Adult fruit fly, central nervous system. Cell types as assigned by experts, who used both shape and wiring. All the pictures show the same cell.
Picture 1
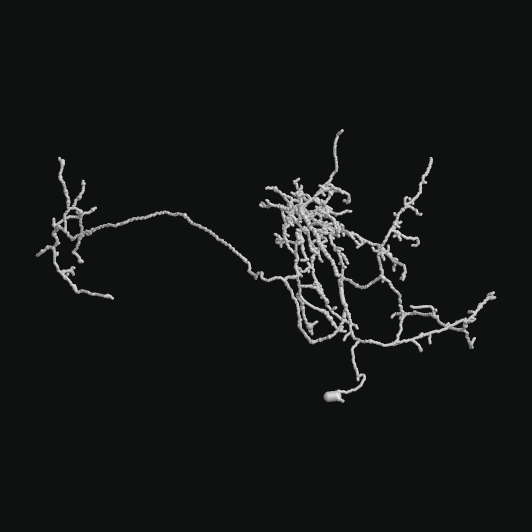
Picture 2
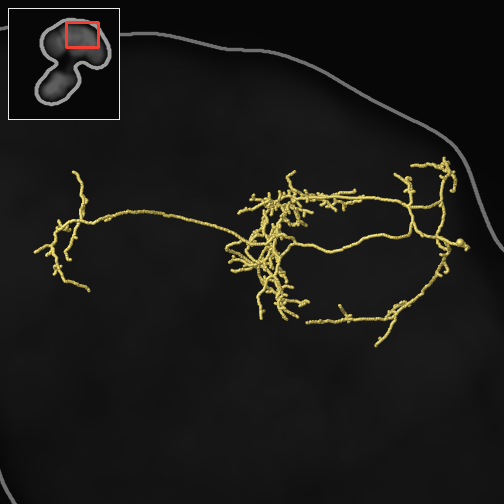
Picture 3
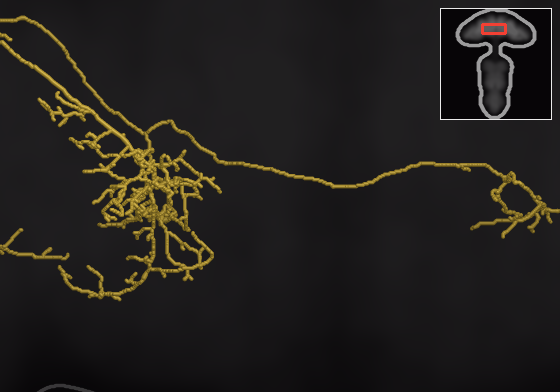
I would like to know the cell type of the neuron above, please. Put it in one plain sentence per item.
The cell type is CL074.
